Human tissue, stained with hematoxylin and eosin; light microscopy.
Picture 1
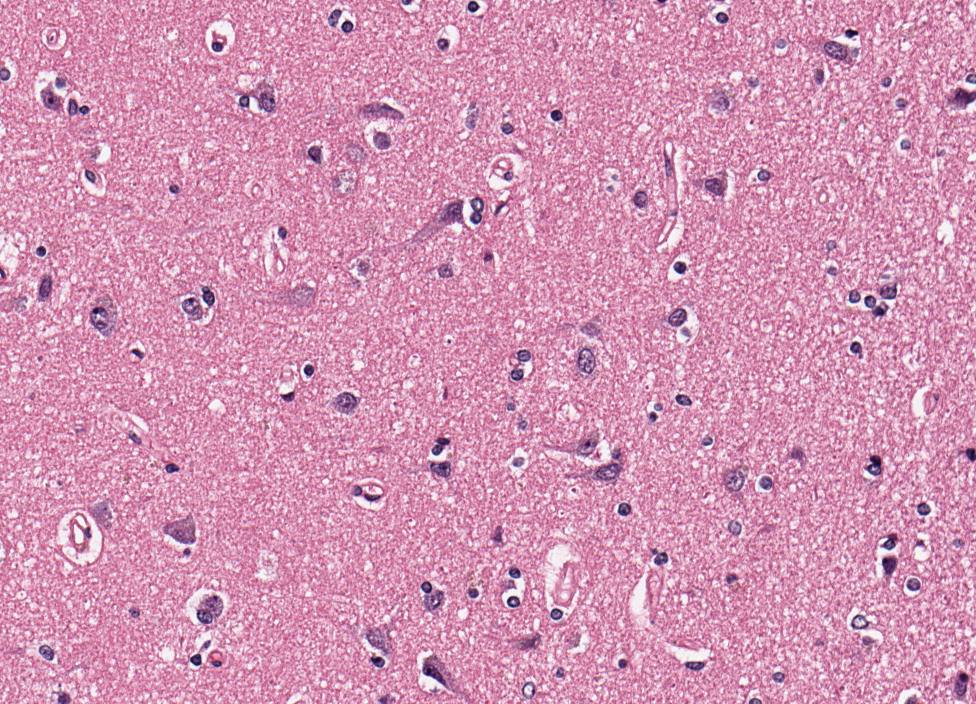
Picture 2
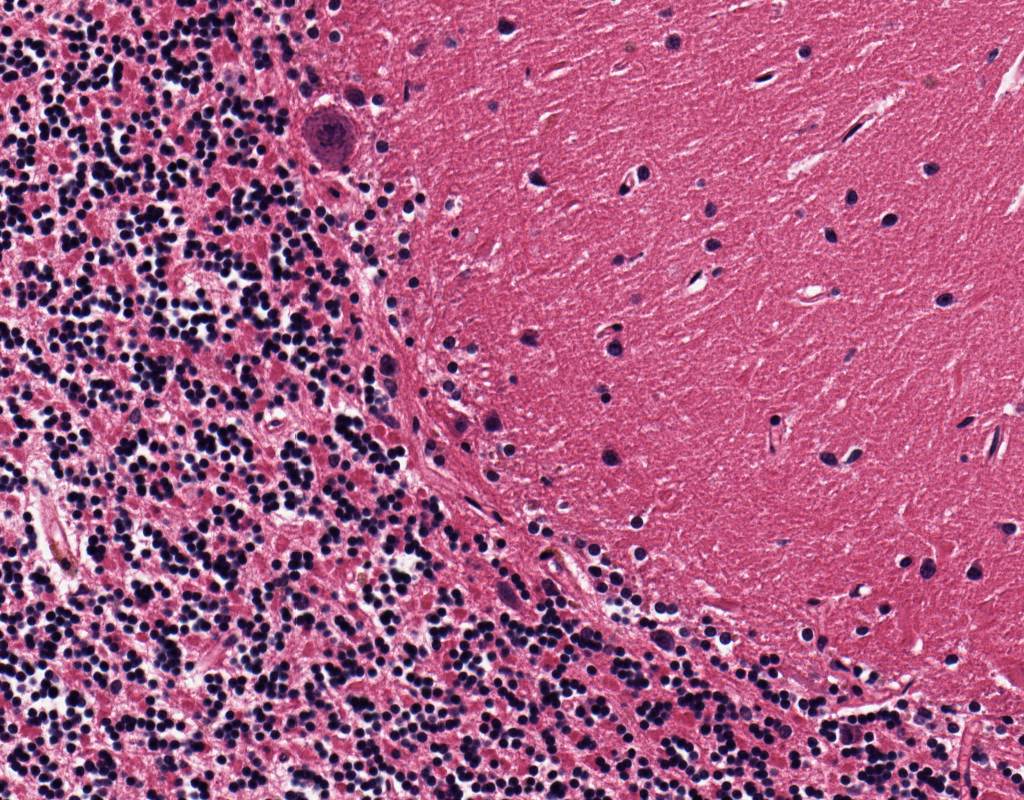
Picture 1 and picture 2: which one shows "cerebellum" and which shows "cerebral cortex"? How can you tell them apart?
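Cerebral cortex in picture 1; cerebellum in picture 2. The background of picture 1 is a pale pink, finely granular, finely vacuolated matrix with no collagen bundles. Scattered neurons have triangular purple cell bodies and tapering processes, e.g. just left of centre near the top. Small round dark uniform nuclei with little visible cytoplasm are scattered throughout and far outnumber the neurons. Some neurons have one or two small dark nuclei pressed against the cell body, as at upper left. Picture 2 is split into two layers: a dense cellular layer at left and below, and a pale pink, sparsely nucleated layer at upper right. The border between them curves from top centre to lower right. The dense layer is made of closely packed small round dark nuclei with scant cytoplasm. One Purkinje cell, with purple cytoplasm and a round nucleus, sits at the border near the top.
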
